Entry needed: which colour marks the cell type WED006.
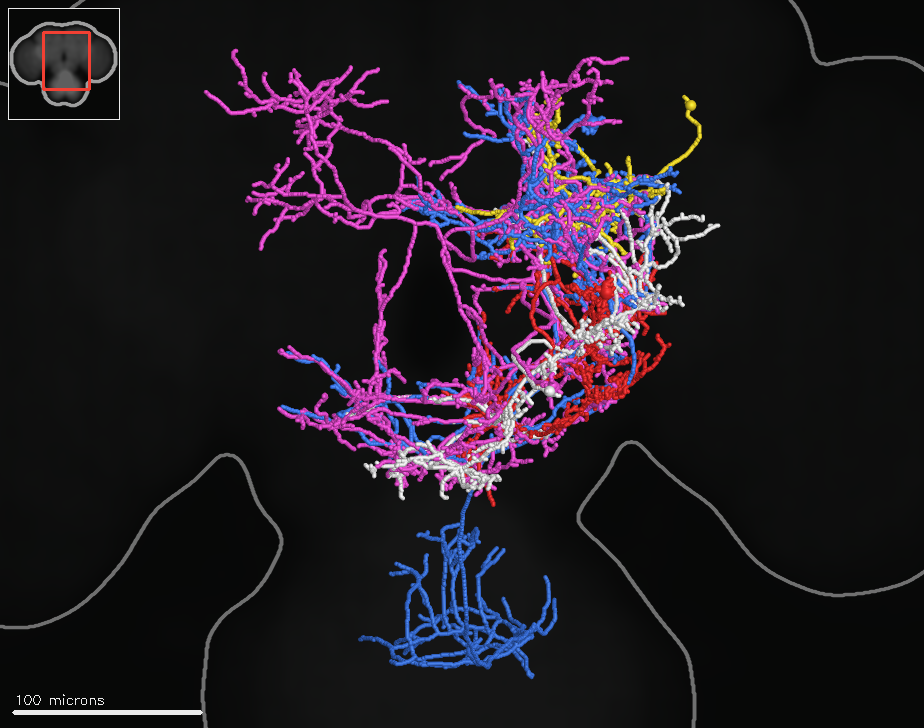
red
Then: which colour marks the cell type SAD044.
white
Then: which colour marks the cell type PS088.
magenta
